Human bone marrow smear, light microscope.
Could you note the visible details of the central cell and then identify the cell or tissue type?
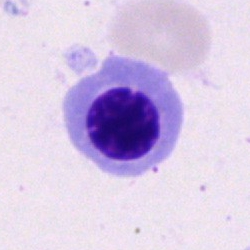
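Roughly round cell, edges slightly uneven. Cytoplasm rims the nucleus all the way round. Chromatin's dark purple and coarsely clumped, and no nucleoli are showing. That's an erythroblast.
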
